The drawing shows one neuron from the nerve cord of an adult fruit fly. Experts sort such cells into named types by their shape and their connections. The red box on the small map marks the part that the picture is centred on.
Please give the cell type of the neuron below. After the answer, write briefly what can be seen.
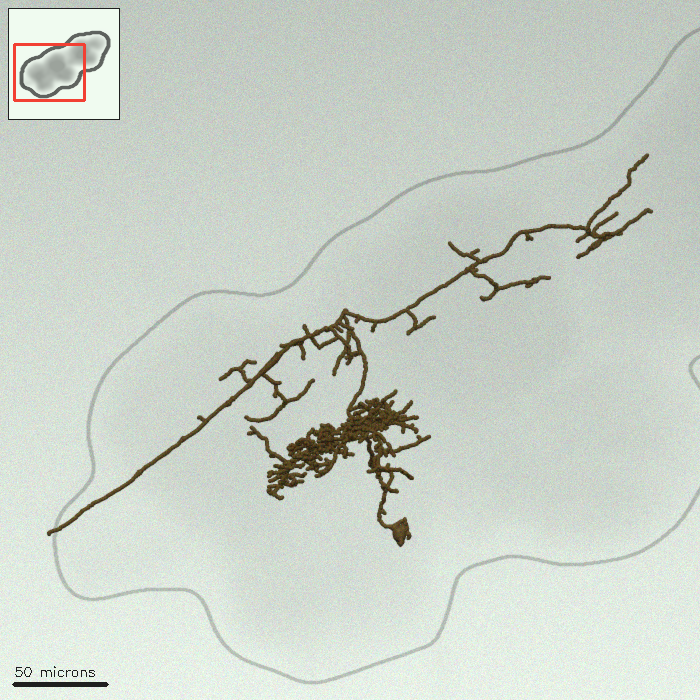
It is of cell type AN06B023. This is an ascending neuron. By the scale bar it is about 350 microns wide in this view. Dozens of branch ends can be seen.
